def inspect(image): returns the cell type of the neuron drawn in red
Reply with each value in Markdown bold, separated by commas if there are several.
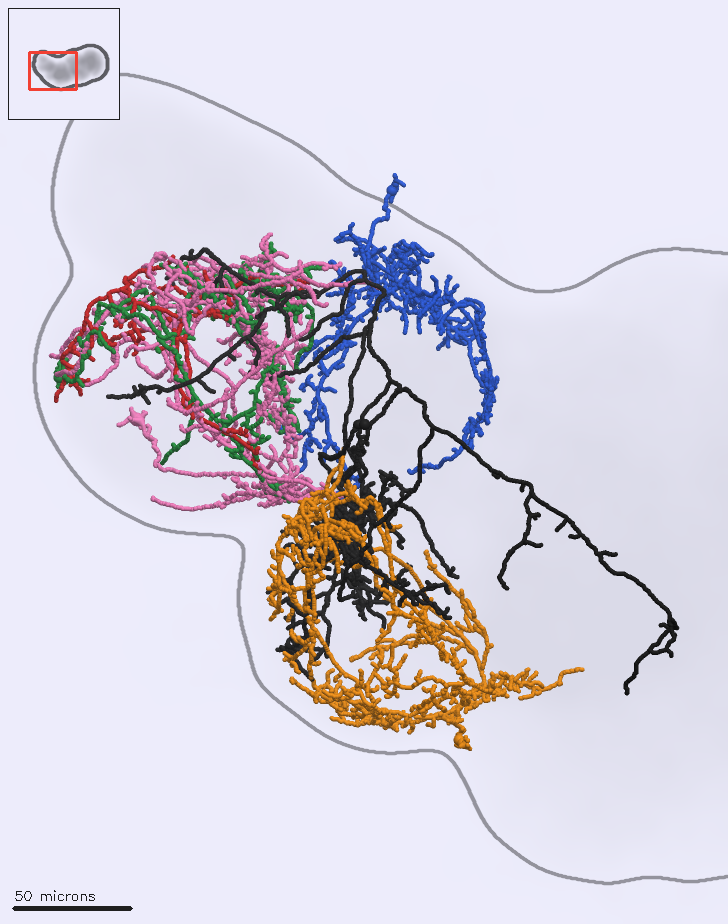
**IN03A055**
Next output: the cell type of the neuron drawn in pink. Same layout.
**IN04B007**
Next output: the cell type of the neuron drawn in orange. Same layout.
**IN04B008**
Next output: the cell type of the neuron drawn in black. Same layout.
**IN19A032**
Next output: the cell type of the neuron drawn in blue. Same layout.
**INXXX147**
